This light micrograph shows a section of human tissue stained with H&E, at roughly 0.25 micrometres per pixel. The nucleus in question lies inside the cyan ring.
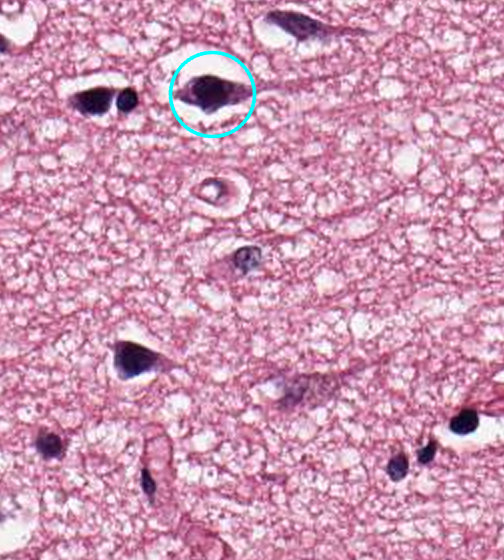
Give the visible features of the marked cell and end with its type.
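It sits inside a clear, white, empty-looking space that is larger than the cell itself, widest above it. Around it the background is a pale pink, finely bubbly meshwork full of small clear holes, and several other dark, angular cells with similar clear spaces around them lie nearby. It is a neuron.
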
